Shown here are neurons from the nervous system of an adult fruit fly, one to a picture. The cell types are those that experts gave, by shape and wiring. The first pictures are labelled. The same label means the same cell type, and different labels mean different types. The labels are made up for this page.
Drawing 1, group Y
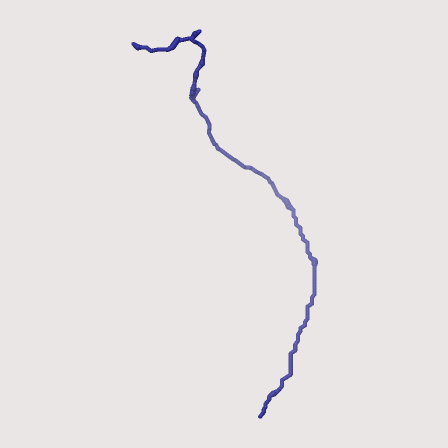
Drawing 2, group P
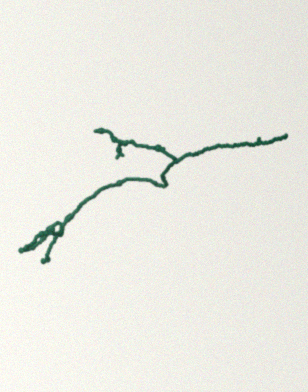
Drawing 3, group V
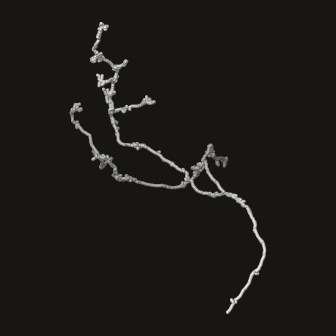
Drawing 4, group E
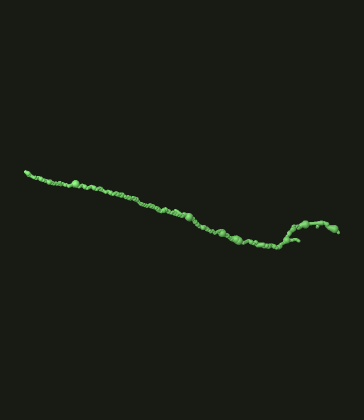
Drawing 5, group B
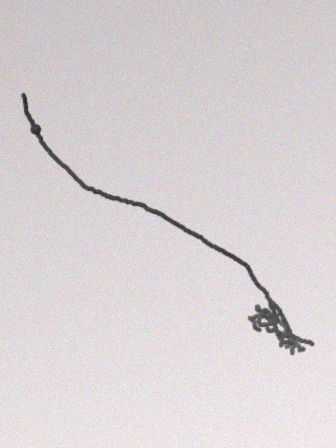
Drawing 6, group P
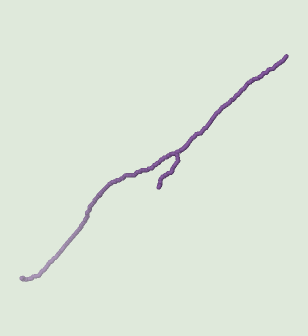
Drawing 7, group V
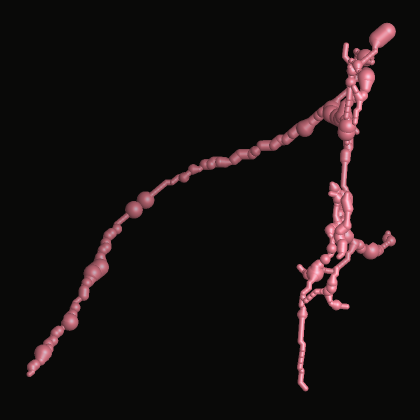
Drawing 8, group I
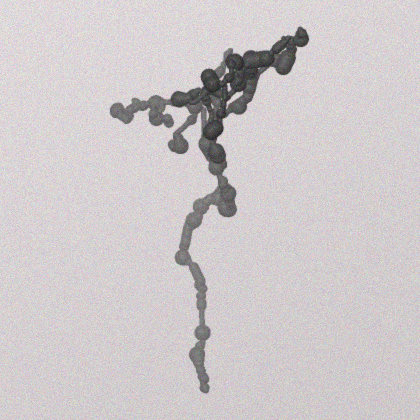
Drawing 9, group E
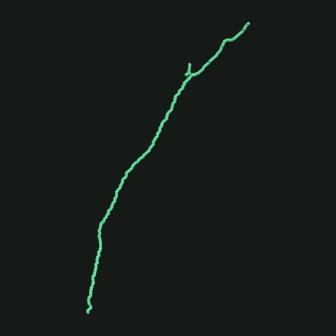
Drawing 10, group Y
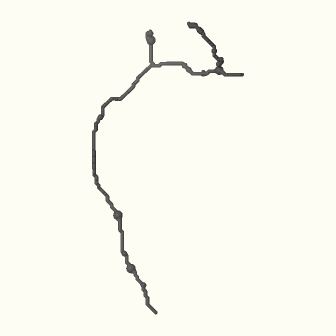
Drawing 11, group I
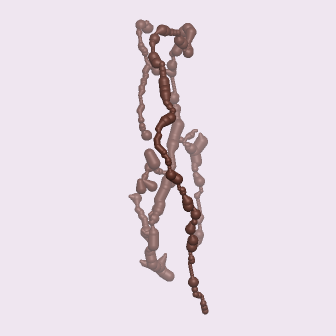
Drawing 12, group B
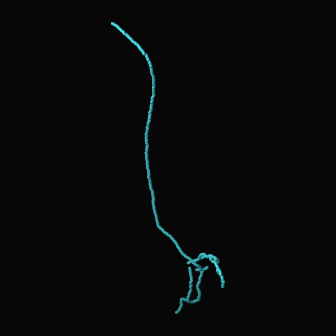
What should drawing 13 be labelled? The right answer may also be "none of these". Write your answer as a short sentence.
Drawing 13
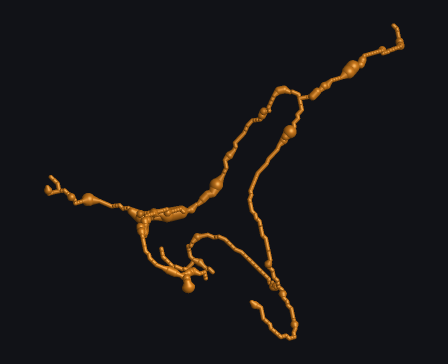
It belongs to group V.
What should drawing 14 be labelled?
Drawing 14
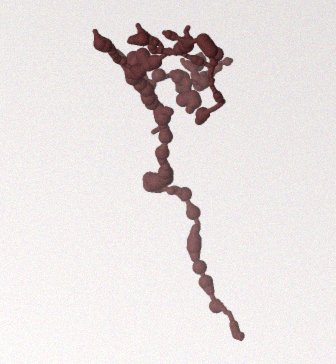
It belongs to group I.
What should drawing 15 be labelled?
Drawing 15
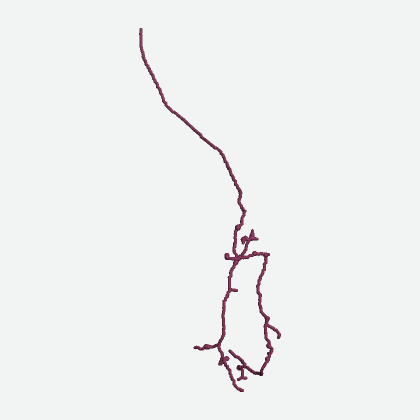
It belongs to group B.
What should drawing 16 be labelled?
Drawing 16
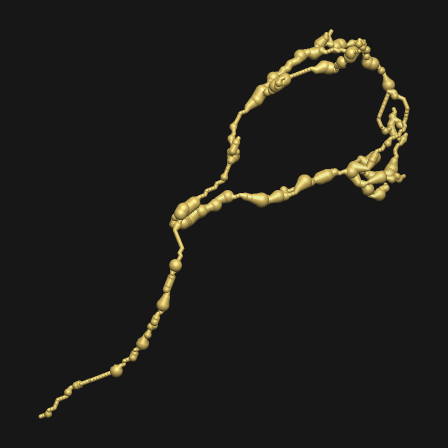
It belongs to none of these.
